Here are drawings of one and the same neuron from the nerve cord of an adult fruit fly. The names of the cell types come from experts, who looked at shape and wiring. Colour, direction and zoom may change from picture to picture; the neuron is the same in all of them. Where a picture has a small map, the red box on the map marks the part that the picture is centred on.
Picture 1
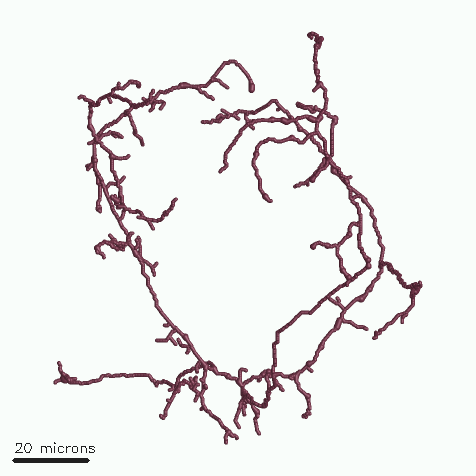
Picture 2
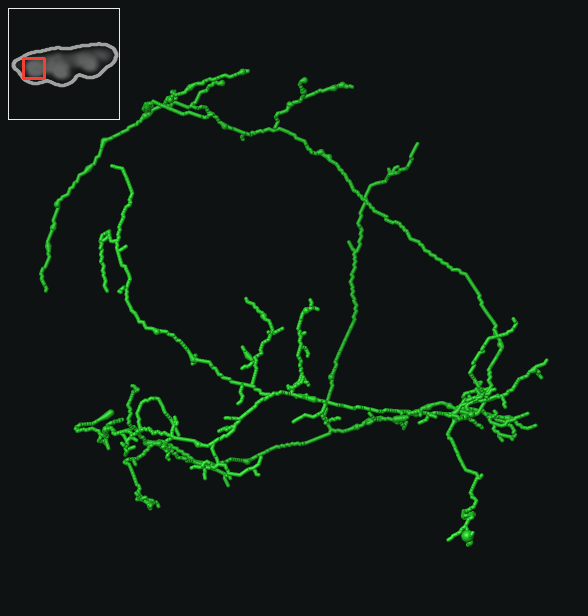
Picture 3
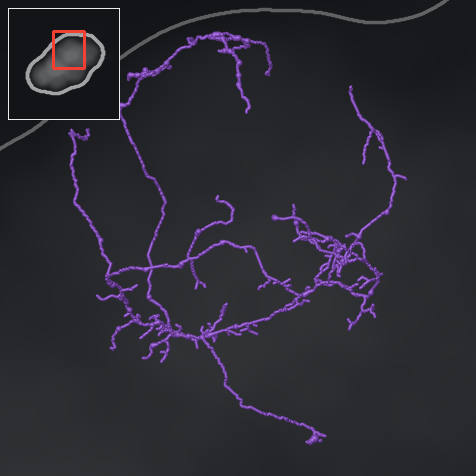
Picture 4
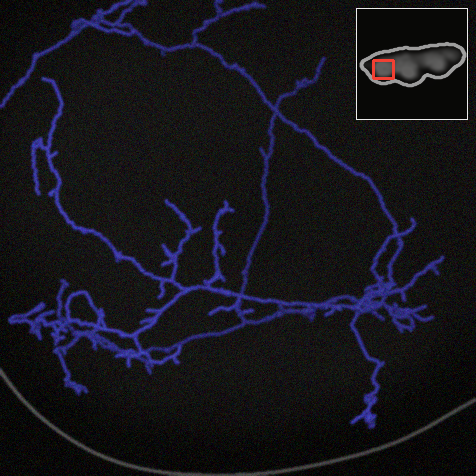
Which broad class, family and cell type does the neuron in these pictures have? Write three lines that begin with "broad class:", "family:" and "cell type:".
broad class: nerve-cord intrinsic neuron
family: hemilineage 04B
cell type: IN04B100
